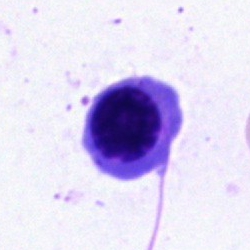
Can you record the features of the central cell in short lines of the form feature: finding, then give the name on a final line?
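Nucleus: off-centre, toward the upper left
Chromatin: dark purple, coarsely clumped
Cytoplasm: widest band on the right and lower side of the nucleus
Outline: roughly round, slight bulge at upper right
Identification: erythroblast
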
